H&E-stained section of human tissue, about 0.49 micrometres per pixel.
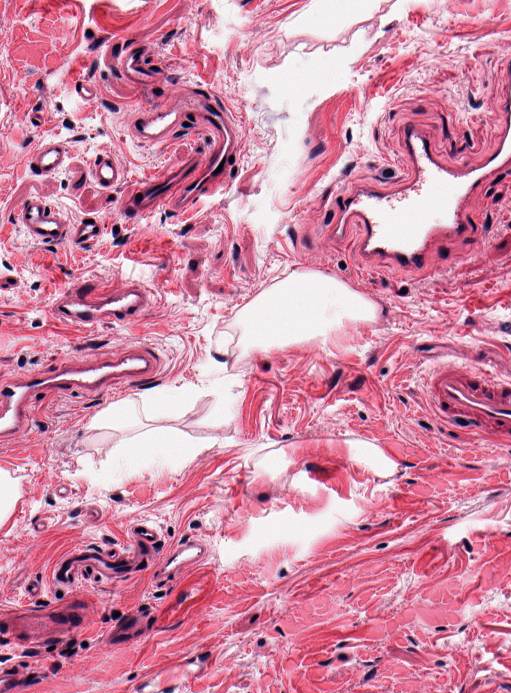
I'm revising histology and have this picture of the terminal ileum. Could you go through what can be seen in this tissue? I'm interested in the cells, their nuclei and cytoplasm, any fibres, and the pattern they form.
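Fibrous connective tissue occupies the whole field, with numerous small blood vessels distributed through it and no epithelium present. Vessel walls are wavy and crinkled, with elongated dark nuclei along them. In the upper right, a long wavy wall lined by flattened nuclei borders a large empty space. Stromal nuclei are small, dark, spindle-shaped and sparsely scattered.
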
